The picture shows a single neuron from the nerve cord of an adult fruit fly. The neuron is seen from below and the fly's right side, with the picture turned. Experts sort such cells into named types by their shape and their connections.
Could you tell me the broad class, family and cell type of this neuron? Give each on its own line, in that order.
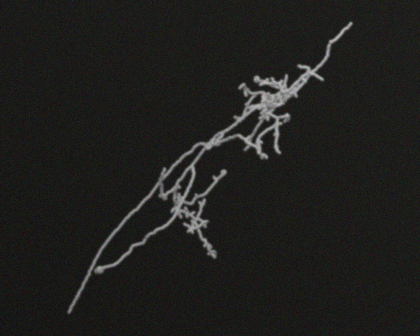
ascending neuron
hemilineage 08B
AN08B101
